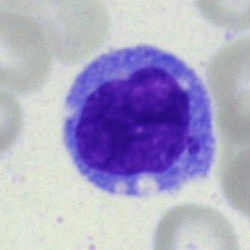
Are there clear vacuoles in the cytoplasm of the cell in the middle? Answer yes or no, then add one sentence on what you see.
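Yes. A few small clear vacuoles lie in the cytoplasm below the nucleus.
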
